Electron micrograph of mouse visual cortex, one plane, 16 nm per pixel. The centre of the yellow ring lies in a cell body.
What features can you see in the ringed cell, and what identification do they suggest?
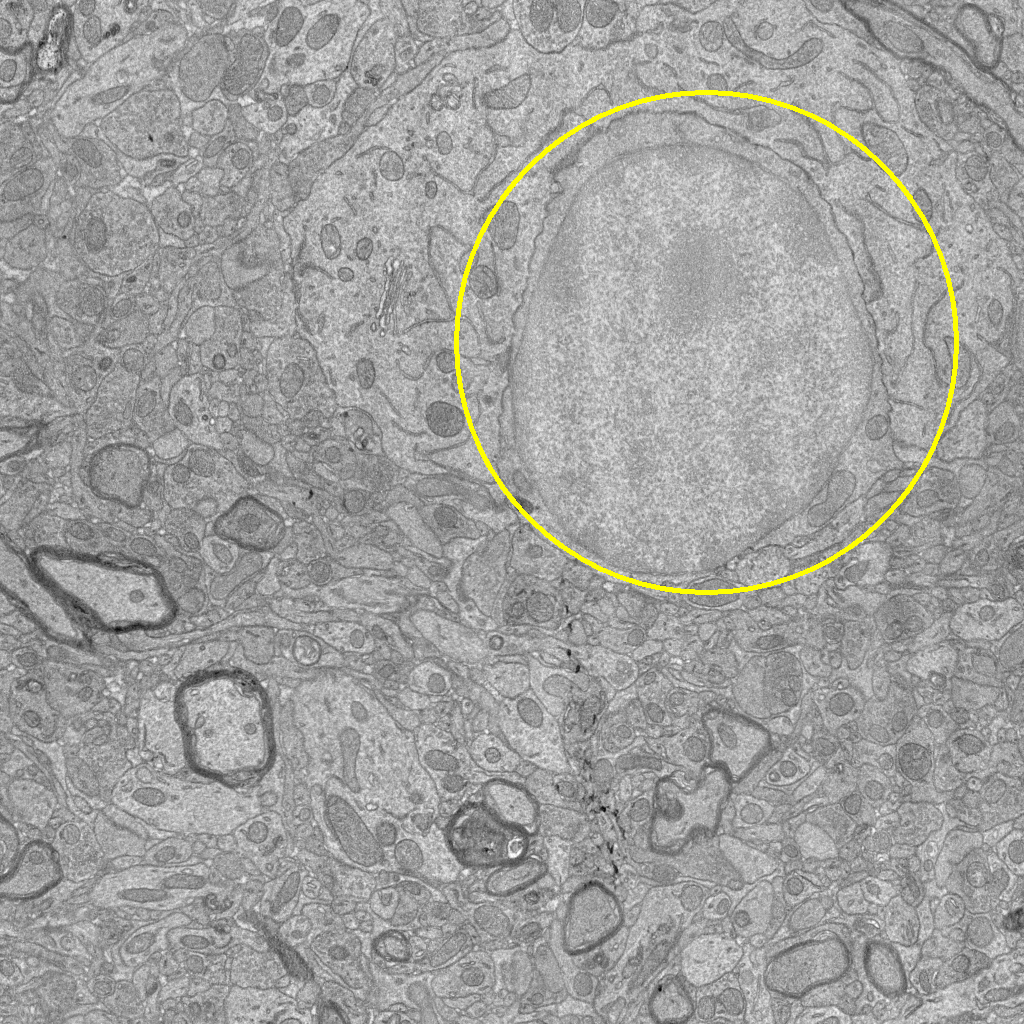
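The whole nucleus is in view: a smooth oval, taller than it is wide. Envelope: smooth all round, with no deep infoldings. Chromatin: mostly pale and finely granular, with scattered, ill-defined darker patches. Cytoplasmic rim: only a few mitochondria. The cell is an oligodendrocyte.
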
